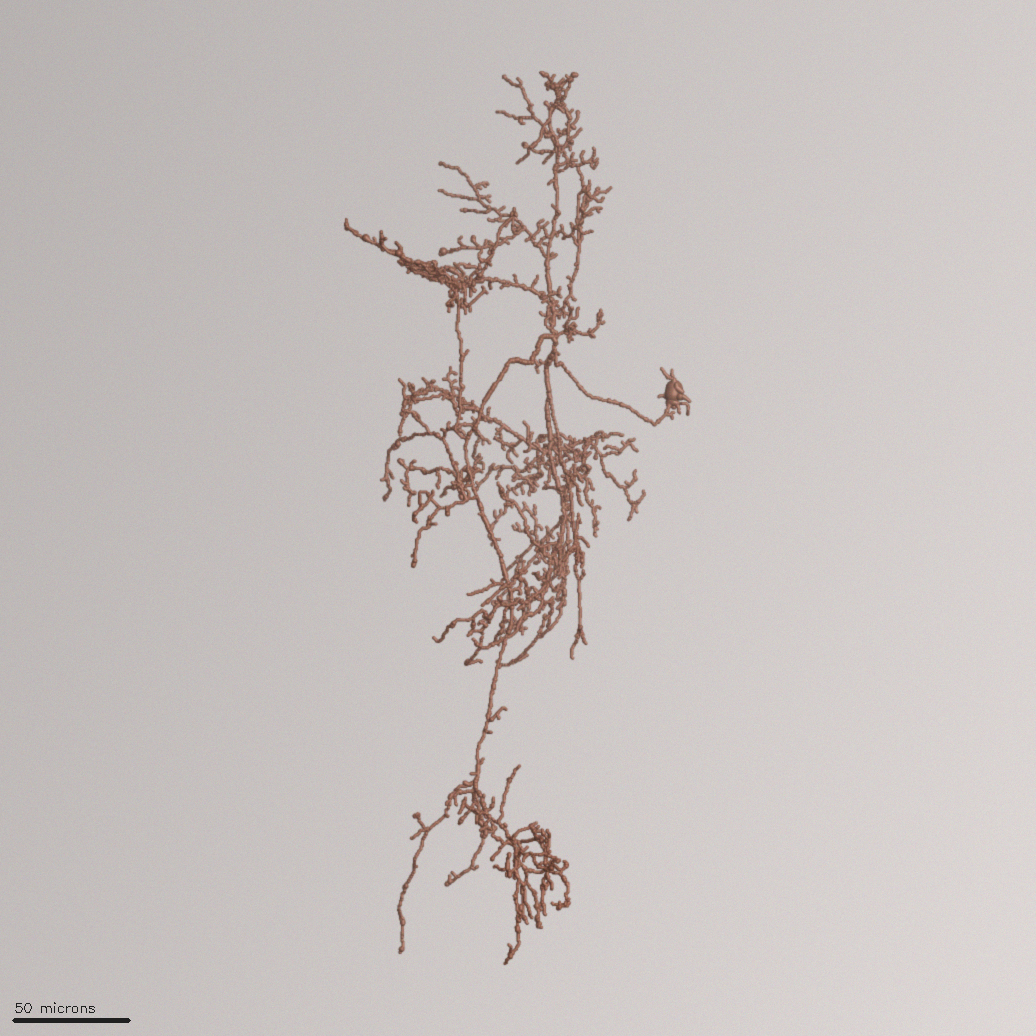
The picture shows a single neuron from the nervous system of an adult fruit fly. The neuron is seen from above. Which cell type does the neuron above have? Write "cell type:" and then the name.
cell type: IN10B003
